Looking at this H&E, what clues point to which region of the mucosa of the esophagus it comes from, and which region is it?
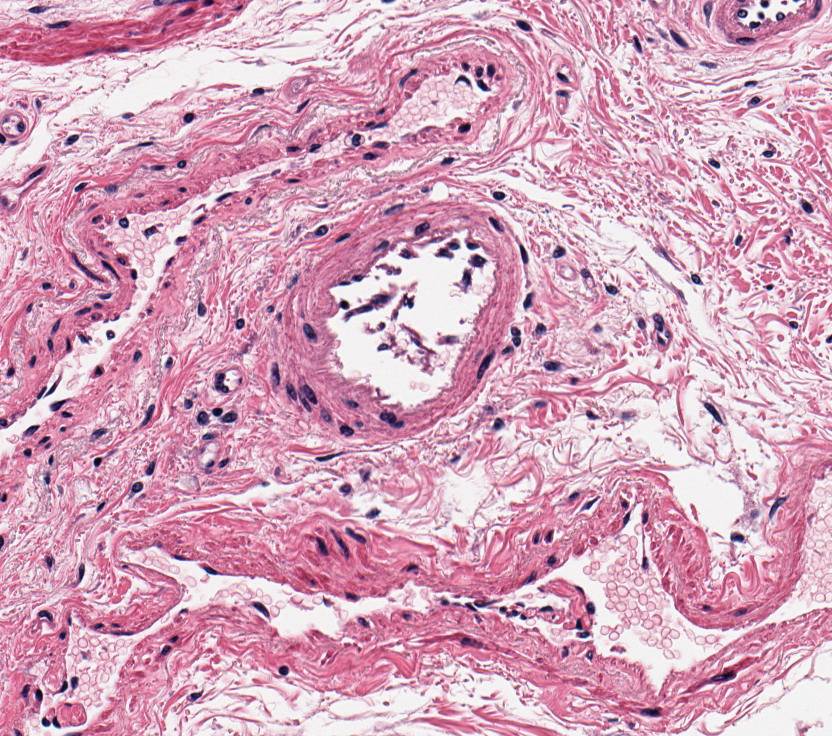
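Shown here is loose connective tissue, crossed by many vascular channels and without epithelium.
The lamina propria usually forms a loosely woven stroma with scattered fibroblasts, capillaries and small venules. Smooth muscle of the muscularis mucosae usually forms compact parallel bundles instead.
At the centre, a small round vessel with a concentric smooth muscle wall has a largely empty lumen.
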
